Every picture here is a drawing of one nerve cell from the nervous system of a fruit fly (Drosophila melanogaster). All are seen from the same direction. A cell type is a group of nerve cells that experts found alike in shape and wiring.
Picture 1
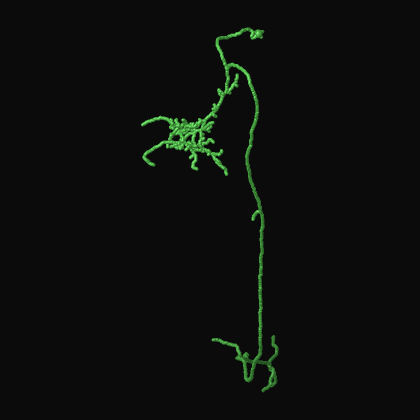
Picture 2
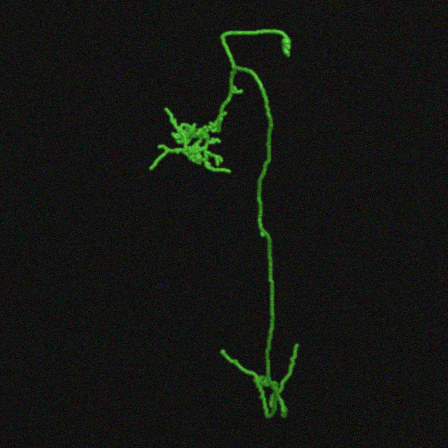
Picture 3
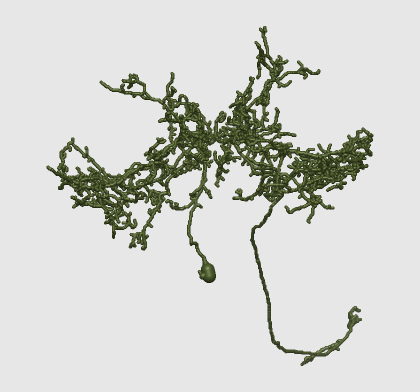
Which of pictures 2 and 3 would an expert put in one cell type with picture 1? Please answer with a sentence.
Picture 2 is of the same cell type.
